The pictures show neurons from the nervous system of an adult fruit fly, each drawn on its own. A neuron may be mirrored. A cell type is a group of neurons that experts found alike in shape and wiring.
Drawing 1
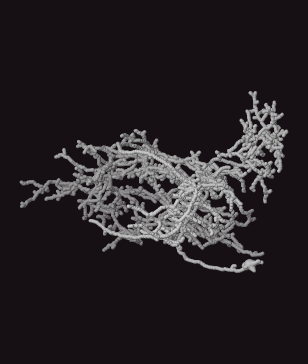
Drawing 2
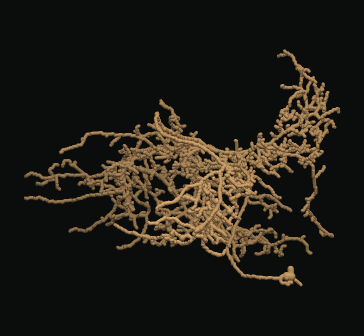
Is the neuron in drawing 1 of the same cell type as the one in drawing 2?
yes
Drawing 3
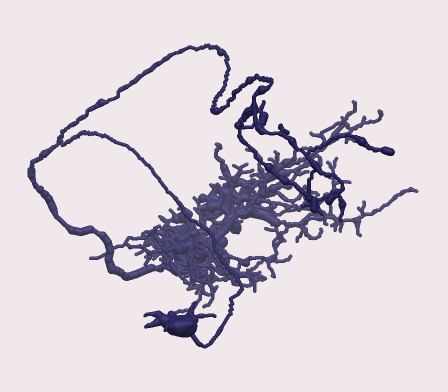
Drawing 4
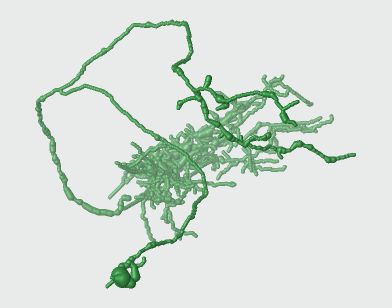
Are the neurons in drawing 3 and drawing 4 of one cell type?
yes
